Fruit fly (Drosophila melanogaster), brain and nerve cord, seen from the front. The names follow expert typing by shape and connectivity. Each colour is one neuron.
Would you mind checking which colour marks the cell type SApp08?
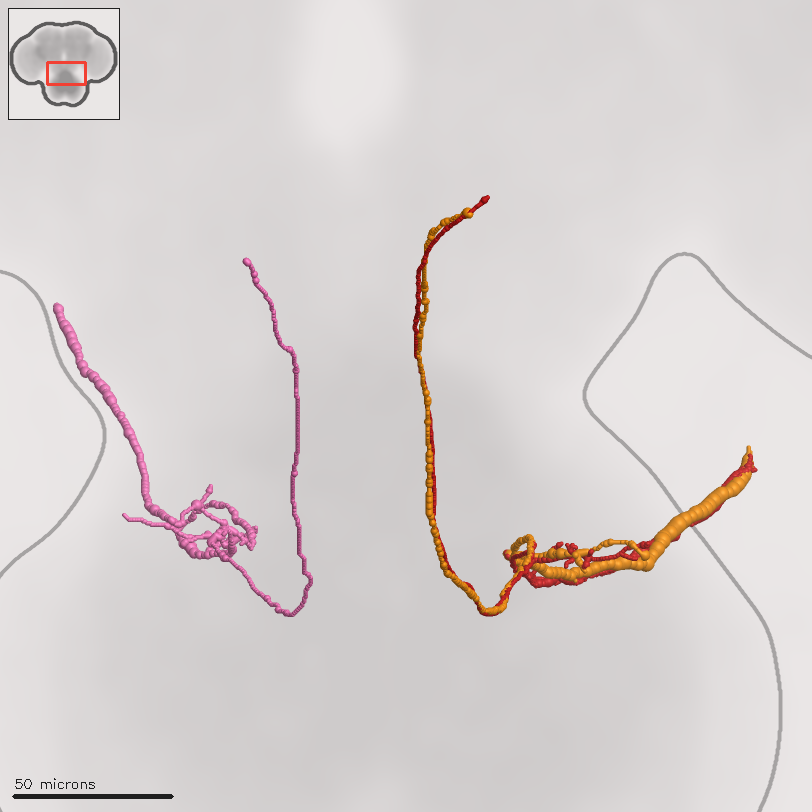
red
